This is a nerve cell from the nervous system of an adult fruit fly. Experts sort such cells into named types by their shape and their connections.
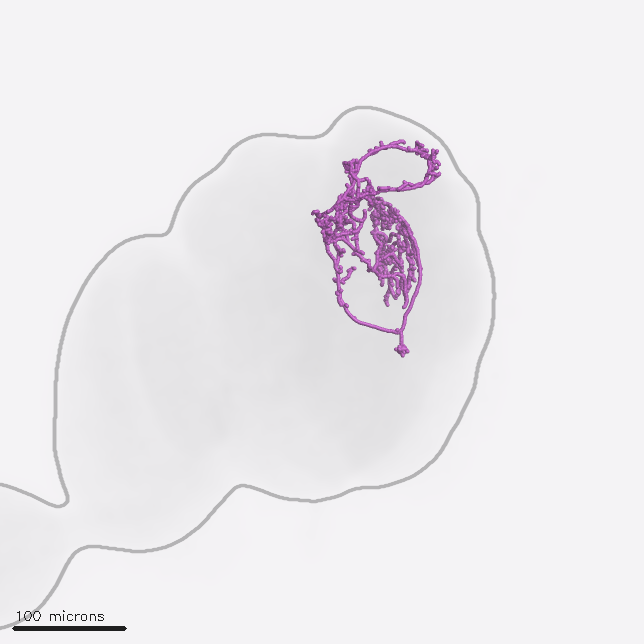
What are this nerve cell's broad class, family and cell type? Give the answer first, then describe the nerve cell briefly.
This is a visual projection neuron. Its family is MeVP. The cell type is MeVP38. By the scale bar it is about 200 microns tall in this view. In this view it is taller than it is wide.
